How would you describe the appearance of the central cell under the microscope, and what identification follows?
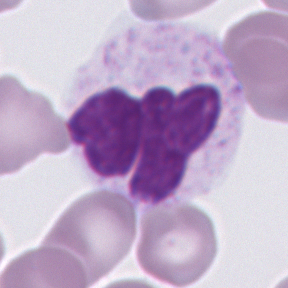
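The outline, checked first, is roughly round with a pale, soft edge. Next, the nucleus: folded into several lobed portions separated by deep clefts, with no nucleoli visible in it. Then the cytoplasm, with fine purple granules scattered through it. Finally, the name: segmented neutrophil.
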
